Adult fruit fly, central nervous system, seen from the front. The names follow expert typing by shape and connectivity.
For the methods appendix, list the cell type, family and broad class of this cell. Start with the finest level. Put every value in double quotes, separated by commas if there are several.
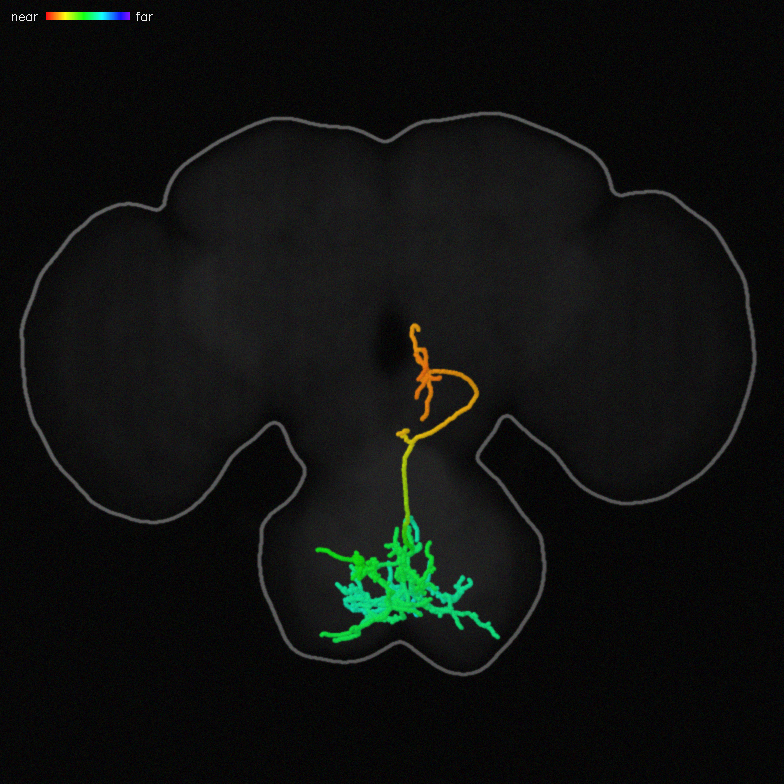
"AN08B053", "hemilineage 08B", "ascending neuron"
